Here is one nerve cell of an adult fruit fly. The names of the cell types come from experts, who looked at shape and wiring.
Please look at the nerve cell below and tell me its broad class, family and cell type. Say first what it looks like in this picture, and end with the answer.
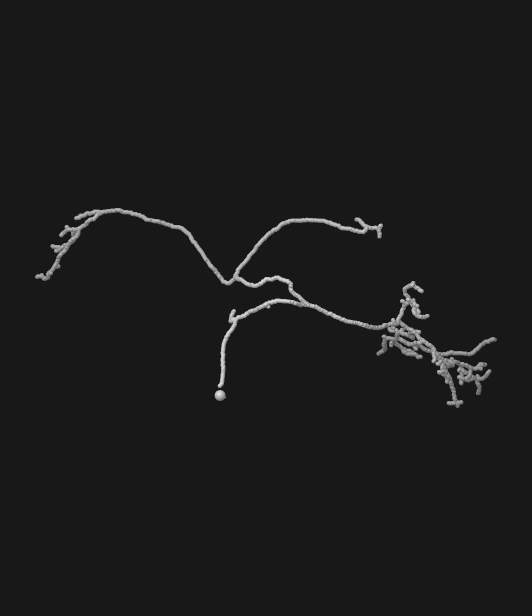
In this view it is wider than it is tall. It is a central-brain intrinsic neuron. The family is hemilineage SMPad1. The cell type is SMP106.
